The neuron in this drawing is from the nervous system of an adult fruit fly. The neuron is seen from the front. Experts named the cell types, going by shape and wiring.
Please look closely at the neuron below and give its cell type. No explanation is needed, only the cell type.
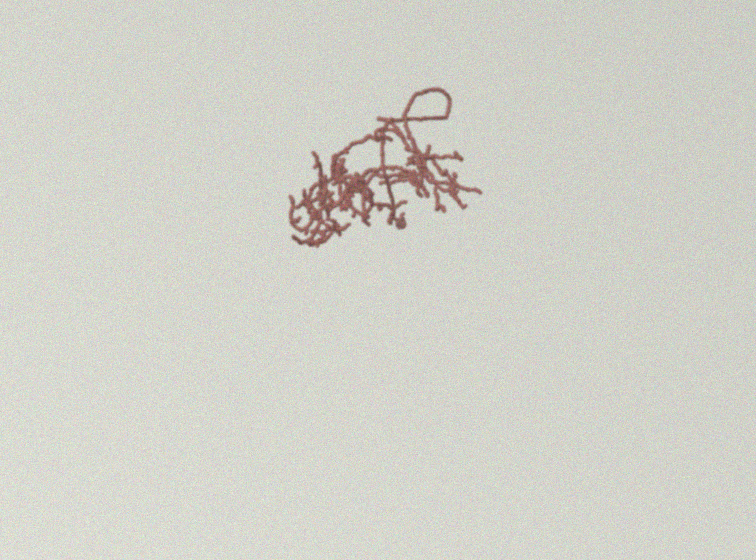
IN02A028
